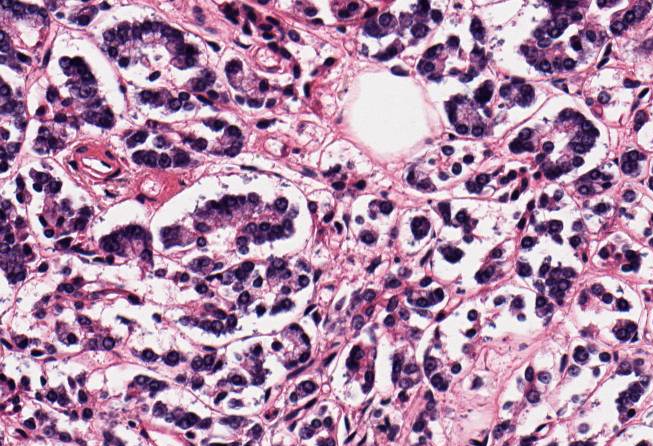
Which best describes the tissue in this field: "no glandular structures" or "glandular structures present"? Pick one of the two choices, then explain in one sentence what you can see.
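Glandular structures present. The whole field is filled with closely packed rounded nests and tubules of cells separated by thin partitions.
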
